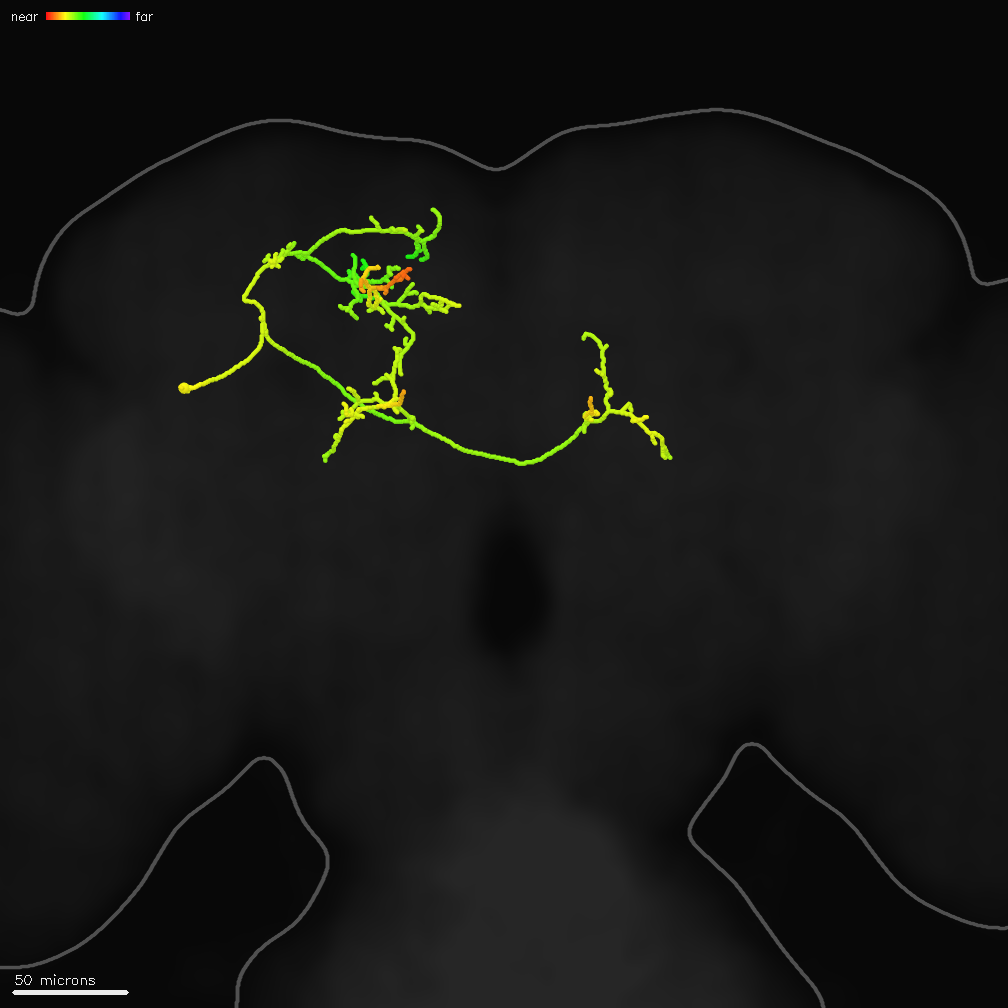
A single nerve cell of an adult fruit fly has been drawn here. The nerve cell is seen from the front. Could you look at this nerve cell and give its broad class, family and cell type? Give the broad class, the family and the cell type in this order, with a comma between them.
central-brain intrinsic neuron, hemilineage AOTUv4_dorsal, SMP006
